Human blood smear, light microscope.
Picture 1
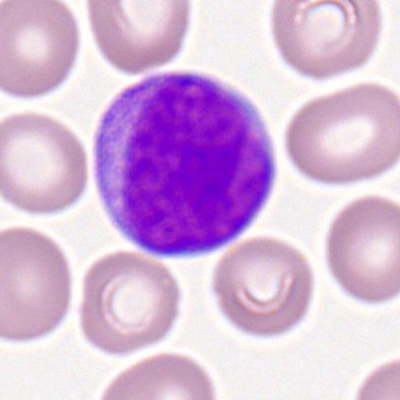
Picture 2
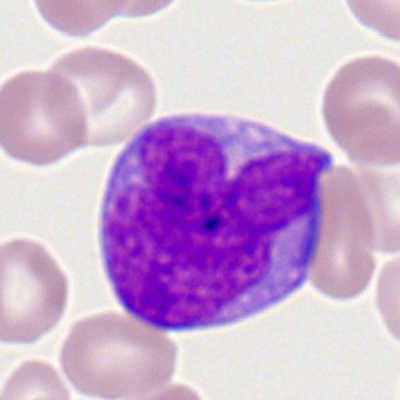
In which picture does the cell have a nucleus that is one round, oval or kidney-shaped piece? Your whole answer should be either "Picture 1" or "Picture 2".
Picture 1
